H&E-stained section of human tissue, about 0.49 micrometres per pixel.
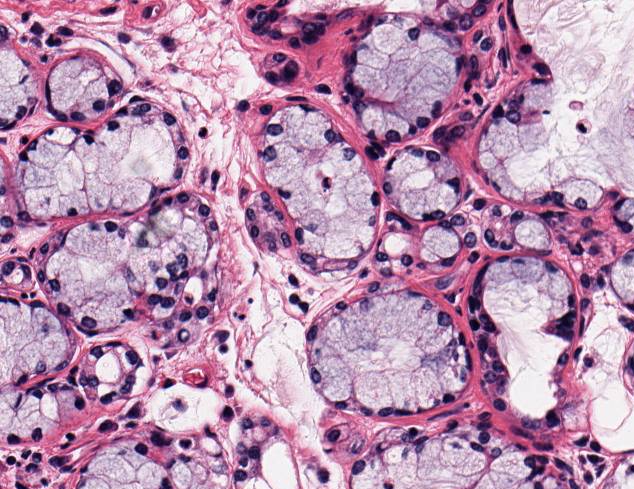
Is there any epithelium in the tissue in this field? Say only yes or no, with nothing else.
Yes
